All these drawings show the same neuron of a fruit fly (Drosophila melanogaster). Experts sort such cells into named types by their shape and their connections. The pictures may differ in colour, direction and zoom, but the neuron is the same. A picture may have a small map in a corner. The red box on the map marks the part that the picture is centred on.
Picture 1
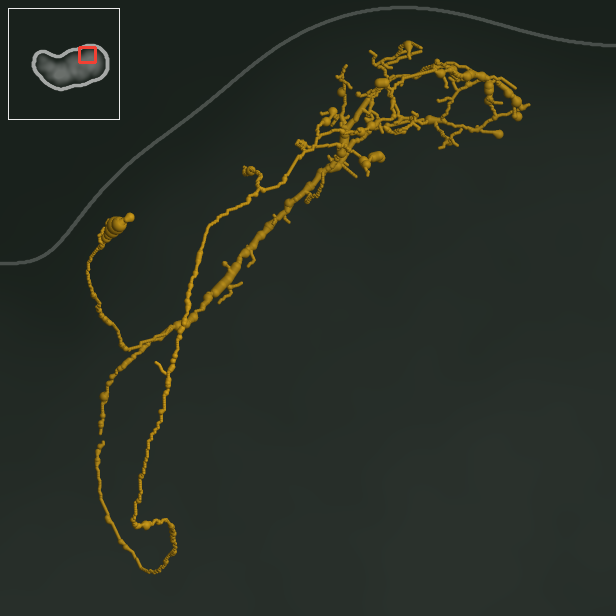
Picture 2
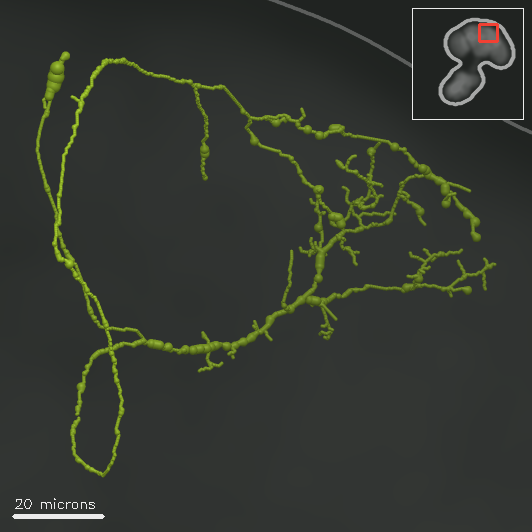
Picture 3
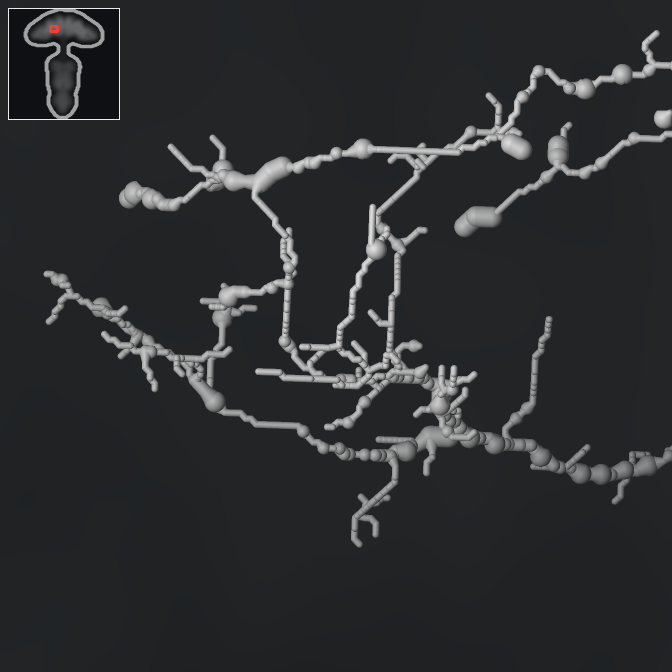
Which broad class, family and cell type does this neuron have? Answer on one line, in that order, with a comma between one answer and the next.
central-brain intrinsic neuron, hemilineage SMPpm1, CB0943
